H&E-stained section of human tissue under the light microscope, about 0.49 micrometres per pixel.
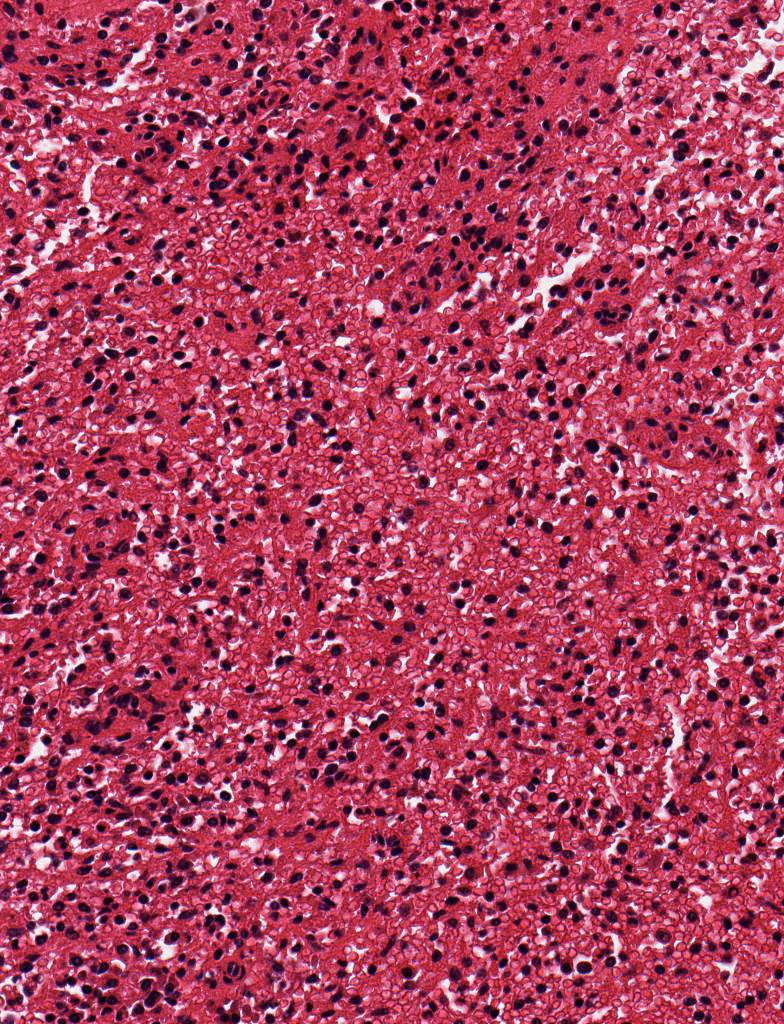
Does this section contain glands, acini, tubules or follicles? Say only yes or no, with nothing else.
No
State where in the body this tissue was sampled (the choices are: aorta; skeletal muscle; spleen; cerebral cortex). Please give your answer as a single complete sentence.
From the spleen this tissue was sampled.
